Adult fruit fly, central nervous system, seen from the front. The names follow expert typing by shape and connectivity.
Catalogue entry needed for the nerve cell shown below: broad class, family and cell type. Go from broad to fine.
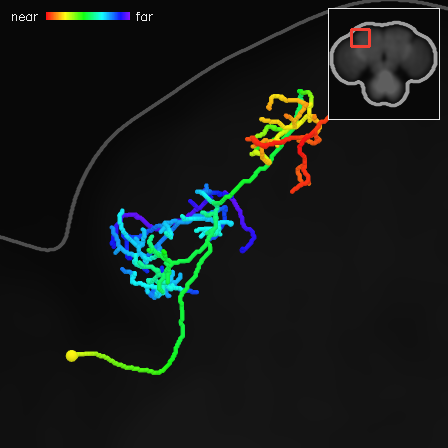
central-brain intrinsic neuron; hemilineage LHa2; LHAV2k5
